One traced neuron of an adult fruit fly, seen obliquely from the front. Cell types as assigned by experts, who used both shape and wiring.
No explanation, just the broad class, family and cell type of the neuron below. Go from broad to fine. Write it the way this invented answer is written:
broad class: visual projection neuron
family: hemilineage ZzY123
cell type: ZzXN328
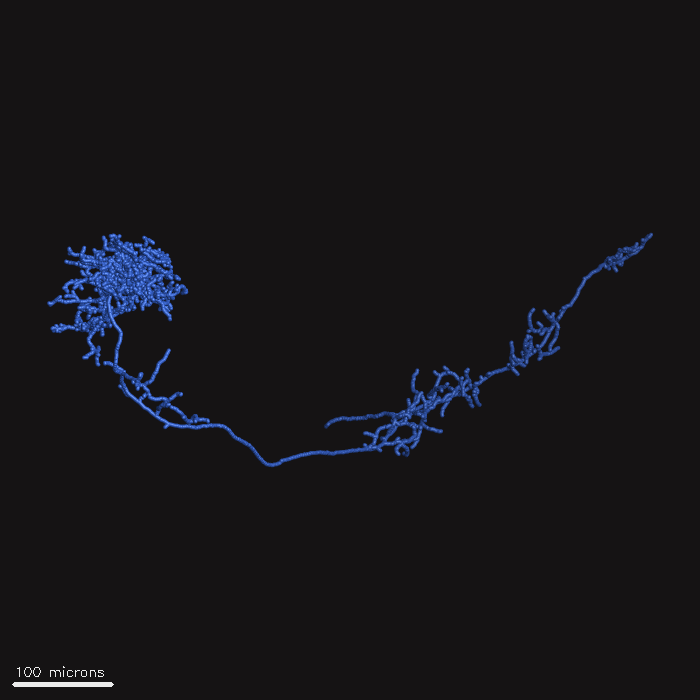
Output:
broad class: descending neuron
family: hemilineage SMPpv2_ventral
cell type: DNpe021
